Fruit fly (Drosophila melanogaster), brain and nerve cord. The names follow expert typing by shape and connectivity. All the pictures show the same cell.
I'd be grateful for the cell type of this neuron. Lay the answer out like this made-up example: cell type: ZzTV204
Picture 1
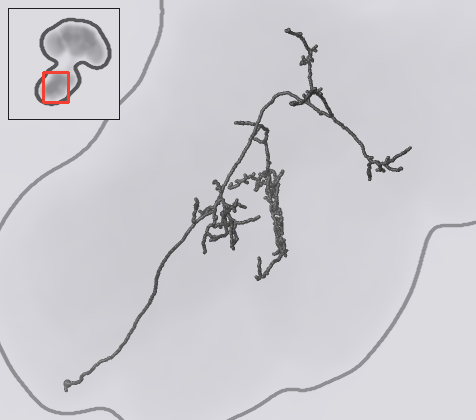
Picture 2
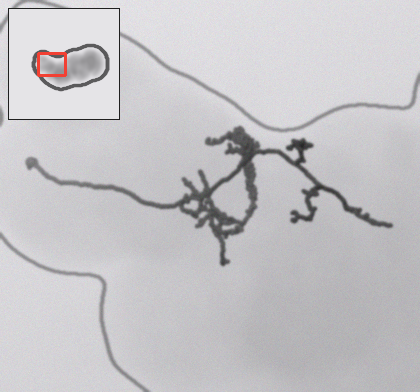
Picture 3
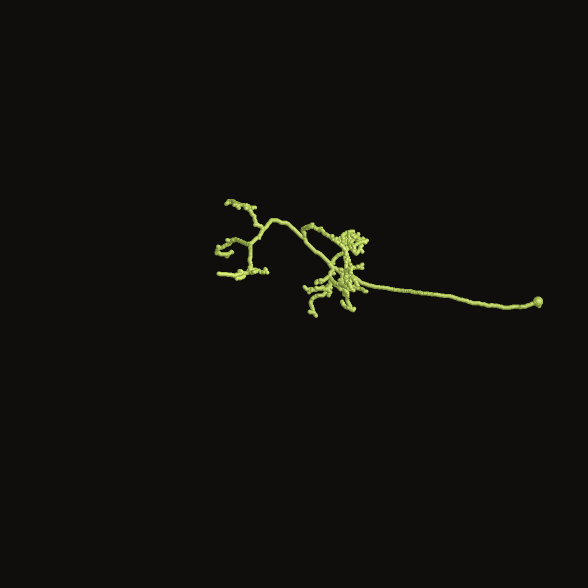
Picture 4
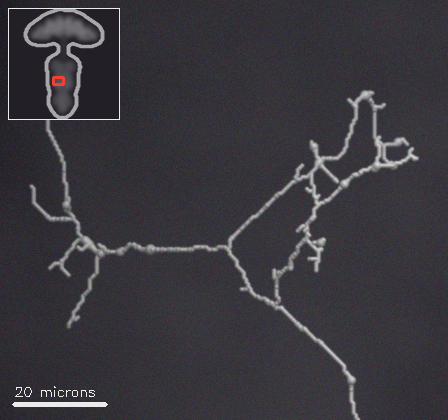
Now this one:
cell type: IN06B083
